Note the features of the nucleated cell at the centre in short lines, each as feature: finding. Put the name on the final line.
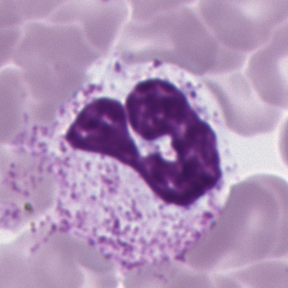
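Nucleoli: none visible in the nucleus
Granules: many, small and purple, in the cytoplasm
Granule spread: scattered, leaving the nucleus uncovered
Left edge: ragged, with granules lying outside it
Cell type: segmented neutrophil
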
